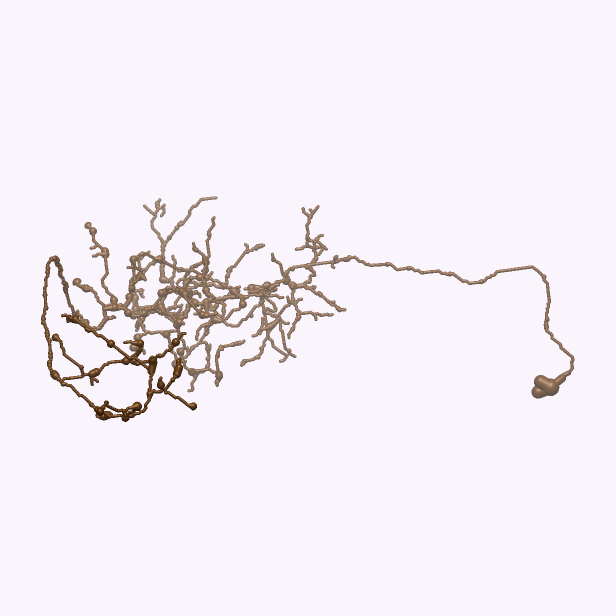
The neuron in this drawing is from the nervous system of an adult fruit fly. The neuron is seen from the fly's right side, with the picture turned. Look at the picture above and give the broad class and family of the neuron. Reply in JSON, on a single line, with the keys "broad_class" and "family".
{"broad_class": "central-brain intrinsic neuron", "family": "hemilineage DM6_dorso_lateral"}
